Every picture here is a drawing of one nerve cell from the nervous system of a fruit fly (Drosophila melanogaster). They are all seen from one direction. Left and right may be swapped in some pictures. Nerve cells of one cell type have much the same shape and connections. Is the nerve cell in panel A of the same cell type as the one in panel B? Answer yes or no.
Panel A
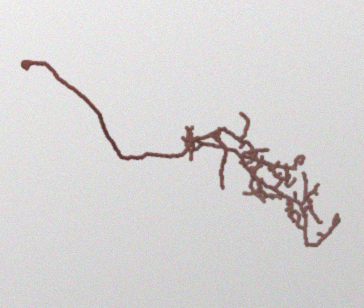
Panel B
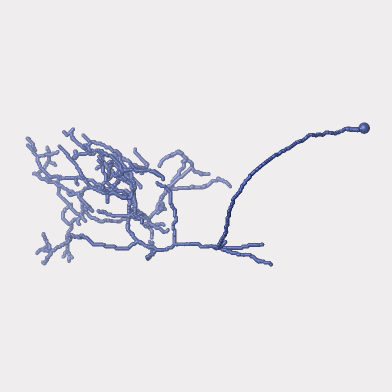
no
